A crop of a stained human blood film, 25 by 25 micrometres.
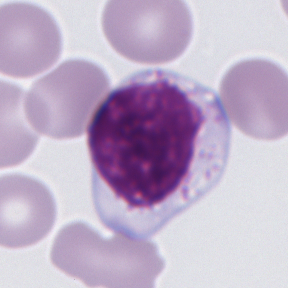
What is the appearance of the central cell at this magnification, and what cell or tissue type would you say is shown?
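The outline is smooth, with no hair-like projections. Inside, the nucleus is roughly round and not divided into lobes, about 11 by 9 micrometres, and it sits off-centre toward the left. Scattered through the cytoplasm I can make out a few fine pinkish-violet granules. I take this to be a large granular lymphocyte.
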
